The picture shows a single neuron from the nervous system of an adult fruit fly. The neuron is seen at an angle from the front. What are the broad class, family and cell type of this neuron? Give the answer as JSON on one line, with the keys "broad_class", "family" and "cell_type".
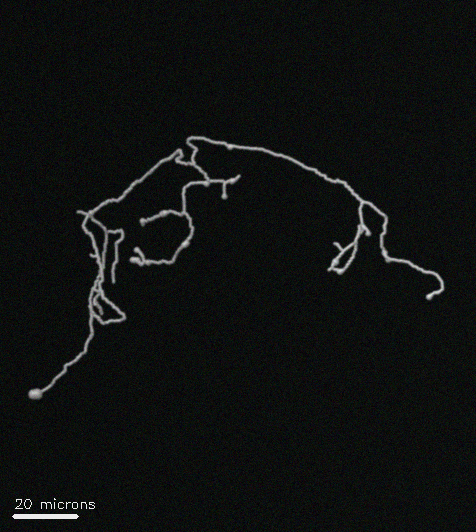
{"broad_class": "central-brain intrinsic neuron", "family": "hemilineage ALv2", "cell_type": "v2LN46"}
